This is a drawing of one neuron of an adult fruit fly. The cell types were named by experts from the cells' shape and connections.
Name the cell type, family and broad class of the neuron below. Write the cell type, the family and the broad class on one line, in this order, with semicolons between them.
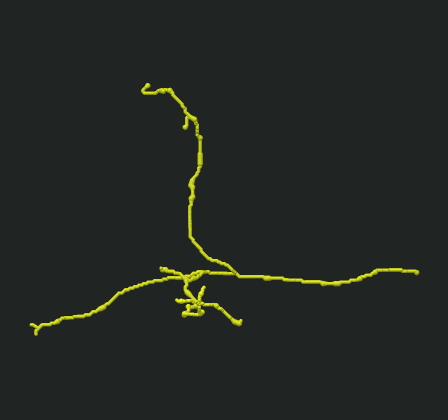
SNpp50; class mechanosensory proprioceptive; sensory neuron entering the nerve cord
